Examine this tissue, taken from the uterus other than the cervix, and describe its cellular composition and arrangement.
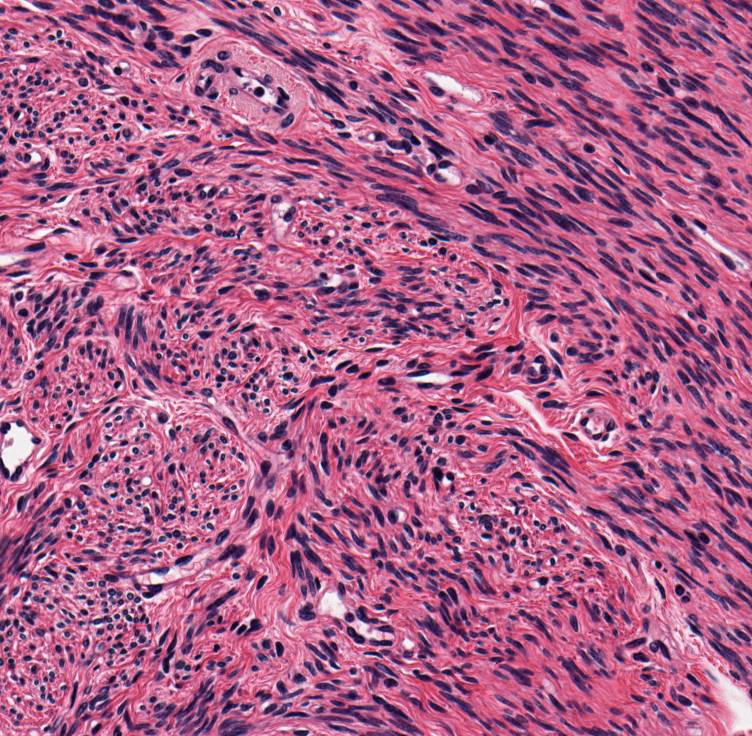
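Start at the upper right: the spindle cells there are cut lengthwise, streaming in parallel rows. Their nuclei are slender, elongated and dark-staining. Between the nuclei is abundant pink fibrillary material with indistinct cell borders. You'll find no epithelium or glands anywhere.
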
